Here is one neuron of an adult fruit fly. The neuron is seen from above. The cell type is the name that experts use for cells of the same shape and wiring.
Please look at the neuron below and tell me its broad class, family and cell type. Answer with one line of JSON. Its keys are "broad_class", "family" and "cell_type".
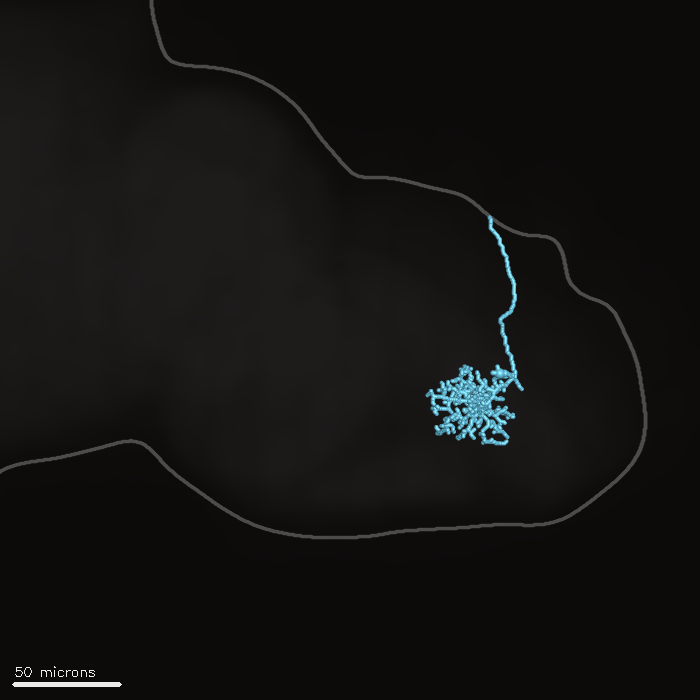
{"broad_class": "optic-lobe intrinsic neuron", "family": "Lawf", "cell_type": "Lawf1"}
